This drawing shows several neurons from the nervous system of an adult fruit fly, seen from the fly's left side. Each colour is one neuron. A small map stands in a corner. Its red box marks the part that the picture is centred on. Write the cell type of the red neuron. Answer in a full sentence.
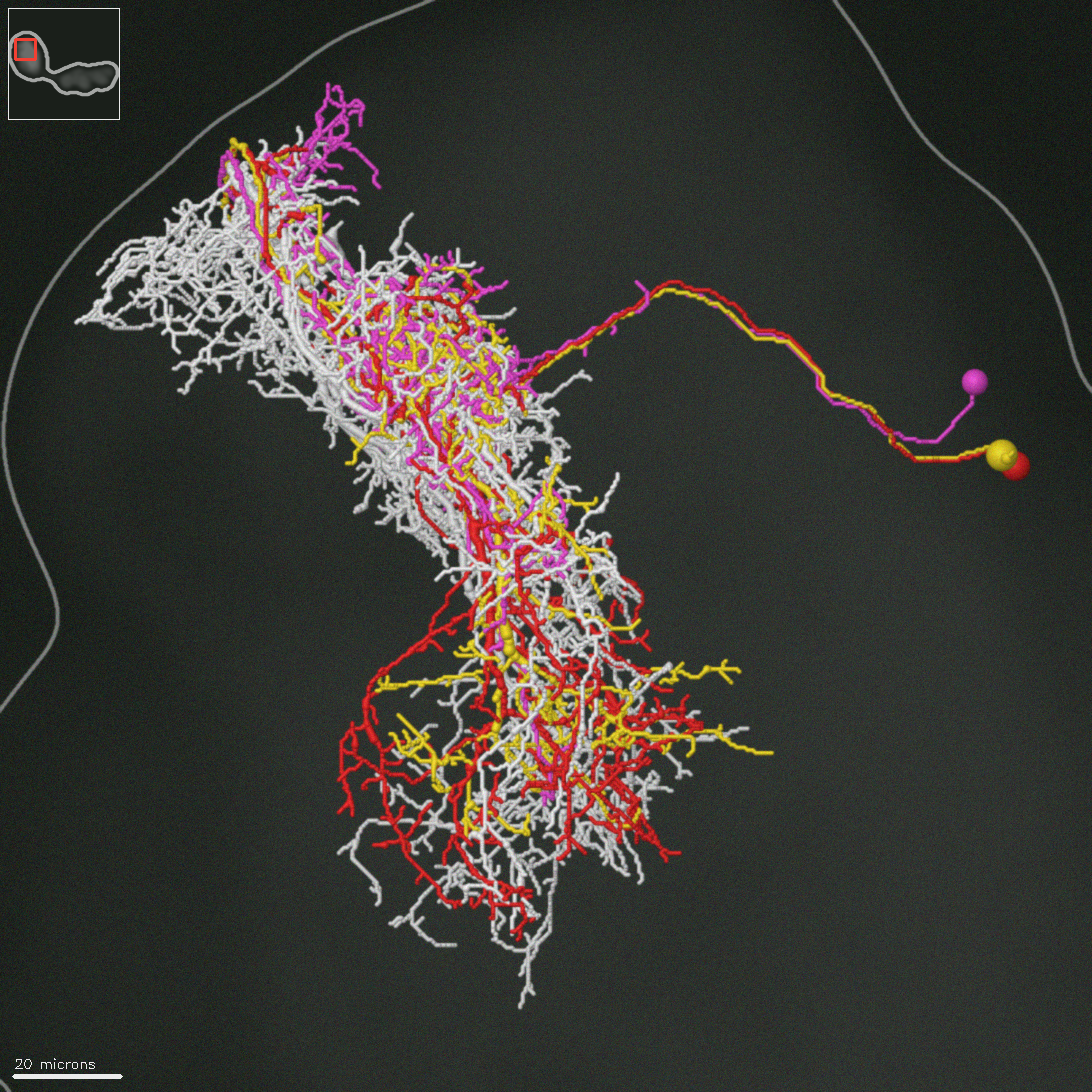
The cell type is pC1_12b.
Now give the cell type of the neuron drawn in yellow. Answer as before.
The cell type is pC1_4b.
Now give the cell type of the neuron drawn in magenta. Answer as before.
The cell type is pC1_4a.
